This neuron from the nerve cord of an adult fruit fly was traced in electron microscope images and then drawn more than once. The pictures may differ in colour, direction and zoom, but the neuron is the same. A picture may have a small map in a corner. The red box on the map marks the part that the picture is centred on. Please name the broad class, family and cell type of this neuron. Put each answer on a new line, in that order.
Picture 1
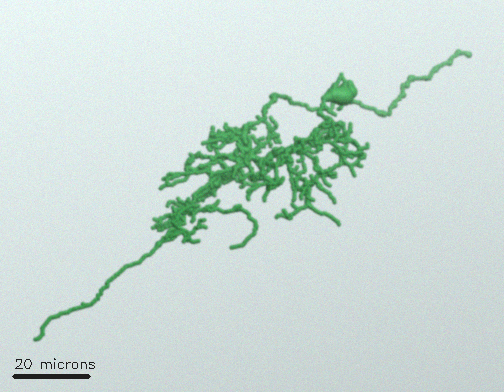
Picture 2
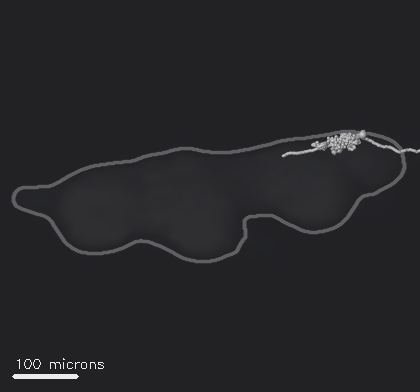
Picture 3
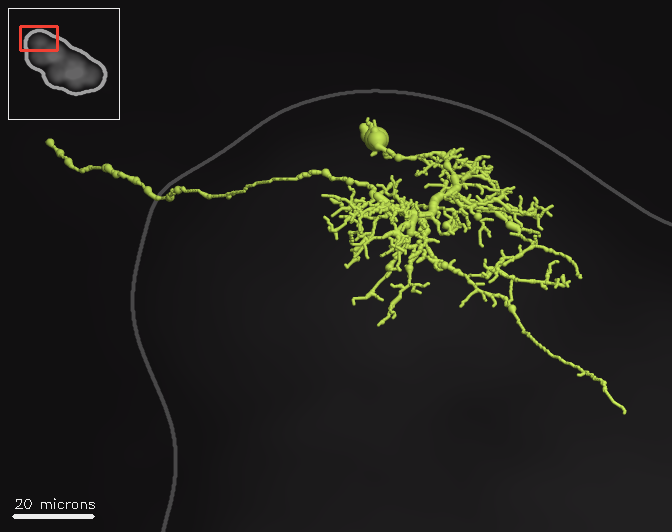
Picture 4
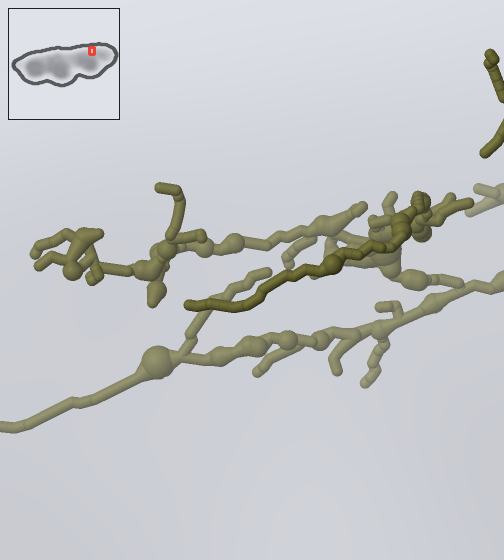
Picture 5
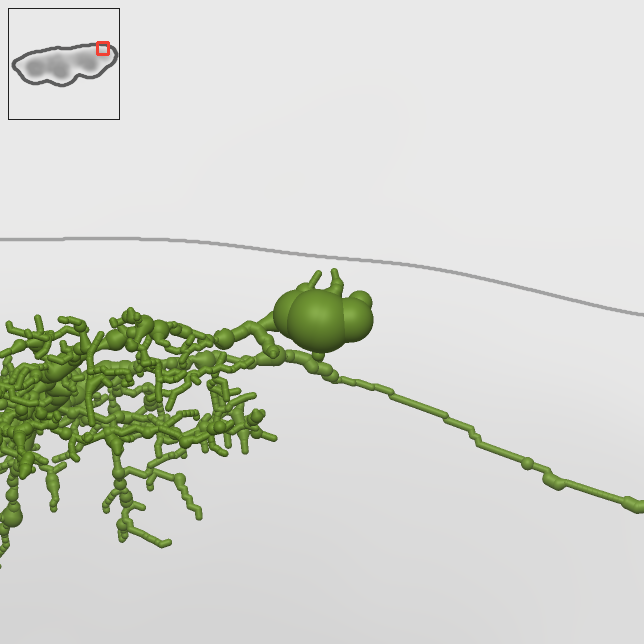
motor neuron of the nerve cord
MNad
MNad05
